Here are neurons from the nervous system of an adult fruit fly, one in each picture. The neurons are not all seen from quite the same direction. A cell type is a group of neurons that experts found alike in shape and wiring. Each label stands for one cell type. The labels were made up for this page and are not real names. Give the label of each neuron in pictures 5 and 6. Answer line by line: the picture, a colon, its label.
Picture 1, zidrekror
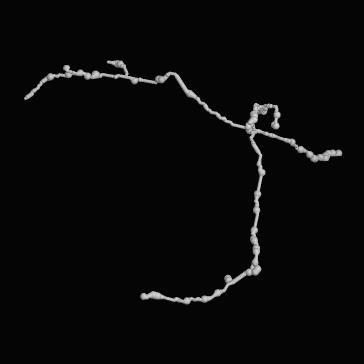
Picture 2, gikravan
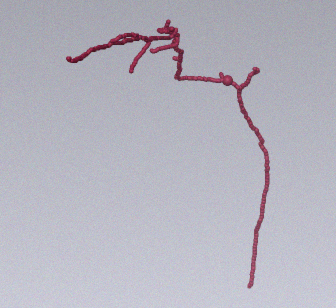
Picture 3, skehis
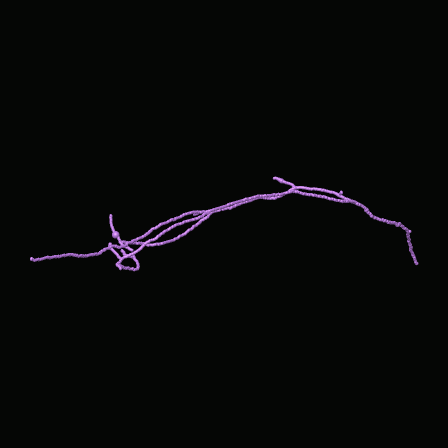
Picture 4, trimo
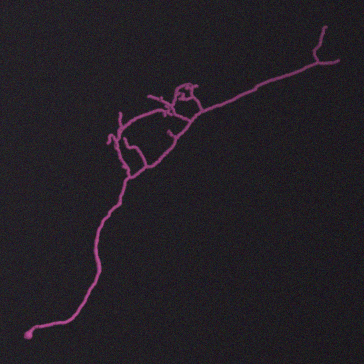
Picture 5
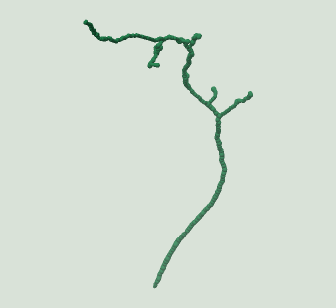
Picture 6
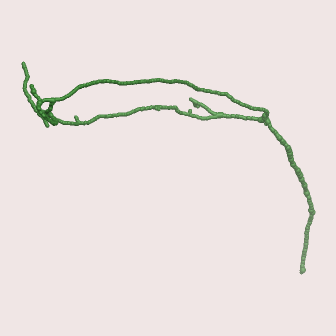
5: gikravan
6: skehis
